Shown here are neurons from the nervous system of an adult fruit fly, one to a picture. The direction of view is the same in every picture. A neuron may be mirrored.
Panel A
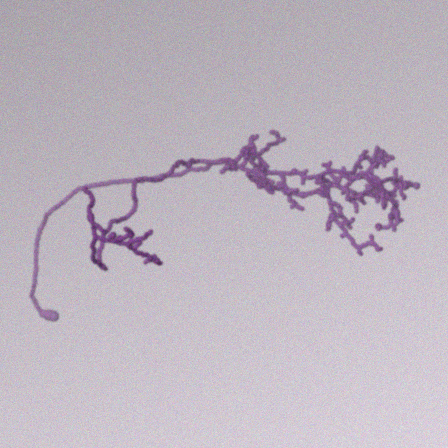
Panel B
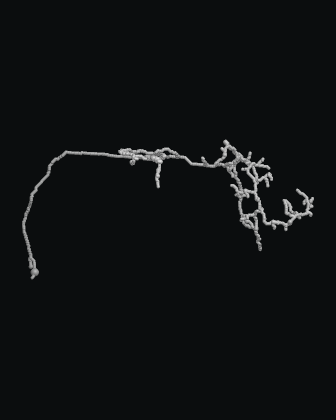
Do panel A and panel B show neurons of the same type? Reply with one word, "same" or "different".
different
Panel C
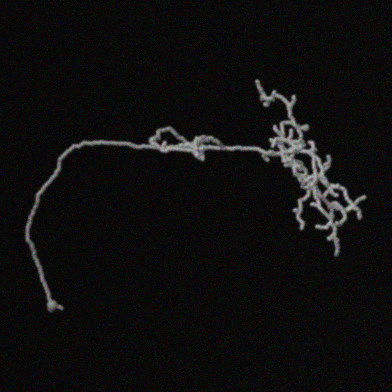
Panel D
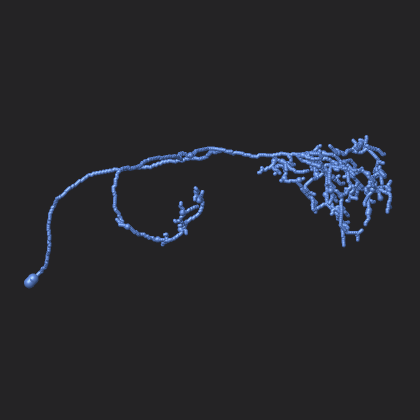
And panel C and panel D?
different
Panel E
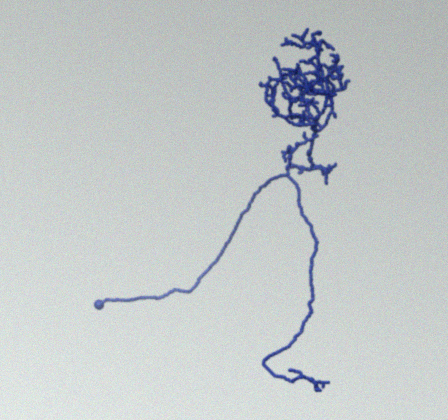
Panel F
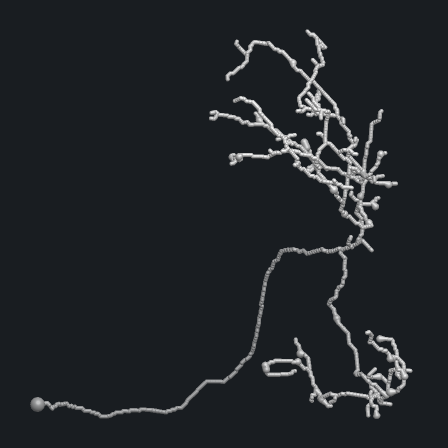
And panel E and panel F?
different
